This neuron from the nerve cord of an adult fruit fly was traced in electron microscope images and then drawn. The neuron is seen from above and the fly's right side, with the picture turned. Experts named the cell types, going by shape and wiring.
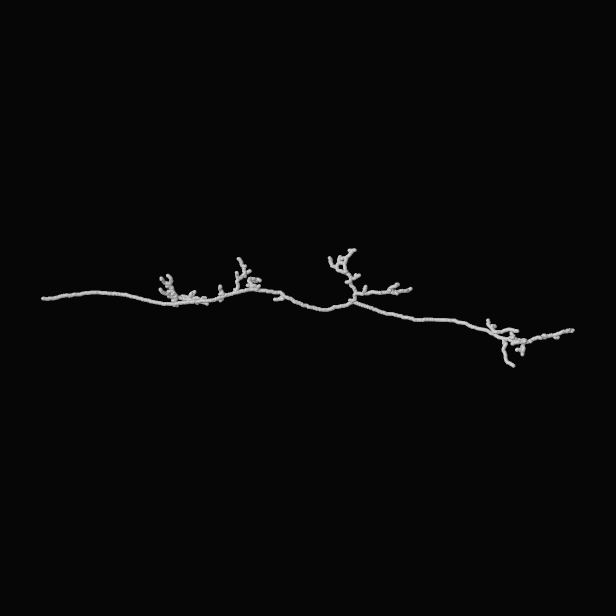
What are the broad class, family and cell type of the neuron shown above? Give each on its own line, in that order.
descending neuron
DNbe
DNbe007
